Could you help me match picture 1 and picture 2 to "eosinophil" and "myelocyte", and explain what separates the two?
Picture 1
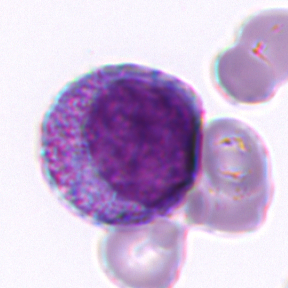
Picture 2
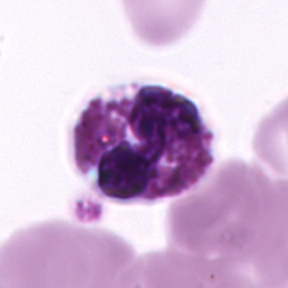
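Here the myelocyte comes first and the eosinophil second. In the myelocyte, the chromatin stains dark purple right through the nucleus. Its cytoplasm forms a wide crescent on the left side, densely filled with fine reddish-purple granules and without vacuoles.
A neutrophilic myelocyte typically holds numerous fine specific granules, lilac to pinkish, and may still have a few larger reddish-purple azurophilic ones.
Red cells touch it at its right and lower edges. In the eosinophil, the chromatin is dense and dark purple, no nucleoli are visible, and a small pale gap lies between the two nuclear lobes.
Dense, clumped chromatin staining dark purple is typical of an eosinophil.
Coarse granules pack its cytoplasm, which has a purple-pink colour.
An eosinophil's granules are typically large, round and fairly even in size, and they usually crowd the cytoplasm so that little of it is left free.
A small granular purple fragment lies just outside its lower left edge. The plainest difference is the granules: fine in the myelocyte, coarse in the eosinophil. The myelocyte's granular cytoplasm sits as a crescent on the left, while the eosinophil's is purple-pink and its nucleus shows two lobes with a pale gap between them.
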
